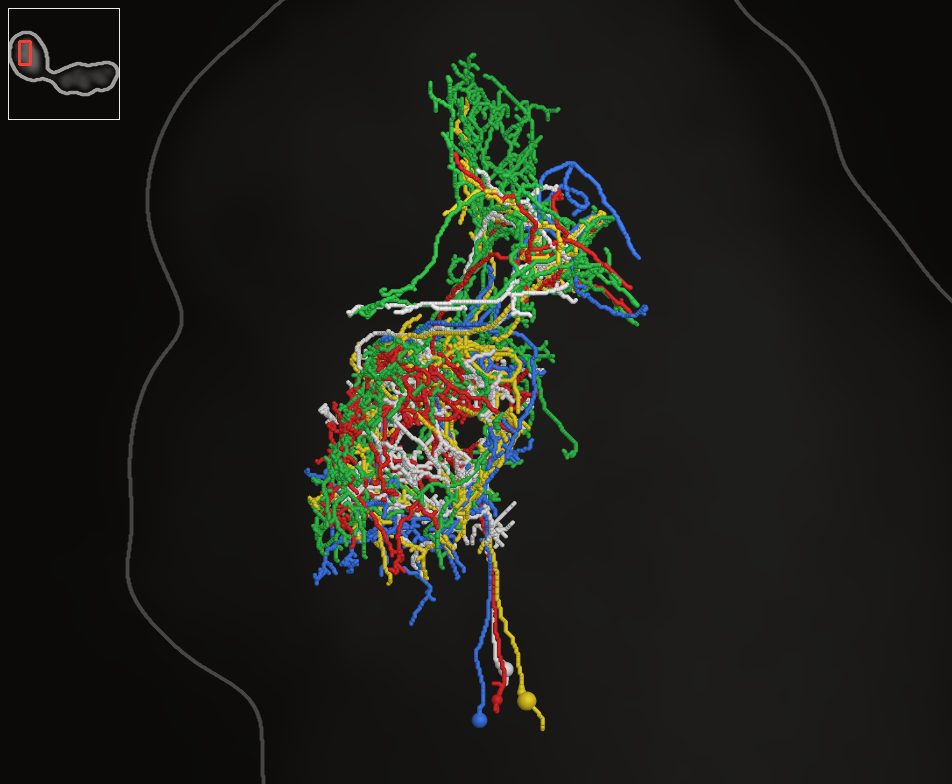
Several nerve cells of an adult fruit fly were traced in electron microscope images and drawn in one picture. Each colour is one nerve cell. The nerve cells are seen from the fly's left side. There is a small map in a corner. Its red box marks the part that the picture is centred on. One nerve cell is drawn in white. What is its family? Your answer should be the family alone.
hemilineage VLPl&p2_lateral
